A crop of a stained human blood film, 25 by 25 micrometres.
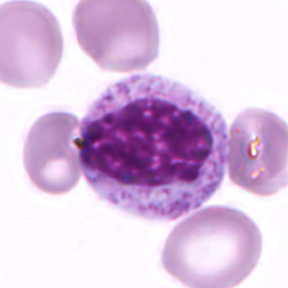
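Metamyelocyte. Its nucleus reaches the left edge of the cell, and the chromatin is clumped, with small pale gaps between dark patches. The rim of cytoplasm is widest below the nucleus, with fine purple-red granules scattered throughout it.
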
